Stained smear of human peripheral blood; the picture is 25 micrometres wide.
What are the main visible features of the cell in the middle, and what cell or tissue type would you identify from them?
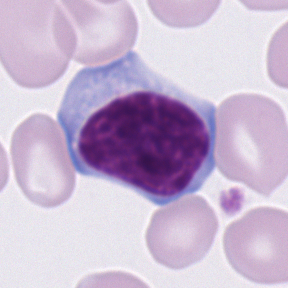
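Looking first at the nucleus, I see a single rounded oval with no lobes, about 11 by 9 micrometres. I can't make out any nucleolus in it. It sits toward the lower right of the cell and takes up about 60% of its area. The cytoplasm around it is pale blue, and its widest band runs above the nucleus, toward the upper left. So this is a typical lymphocyte.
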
